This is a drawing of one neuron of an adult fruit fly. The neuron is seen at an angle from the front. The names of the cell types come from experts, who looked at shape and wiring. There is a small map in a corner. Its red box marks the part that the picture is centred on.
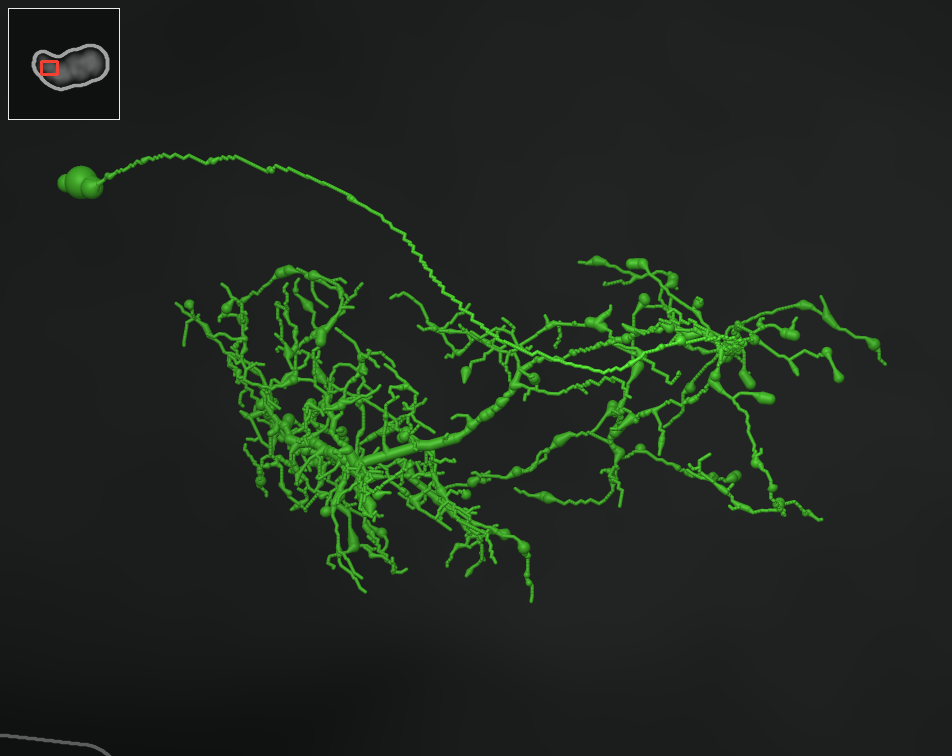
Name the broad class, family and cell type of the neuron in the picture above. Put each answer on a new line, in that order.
nerve-cord intrinsic neuron
hemilineage 12B
IN12B036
